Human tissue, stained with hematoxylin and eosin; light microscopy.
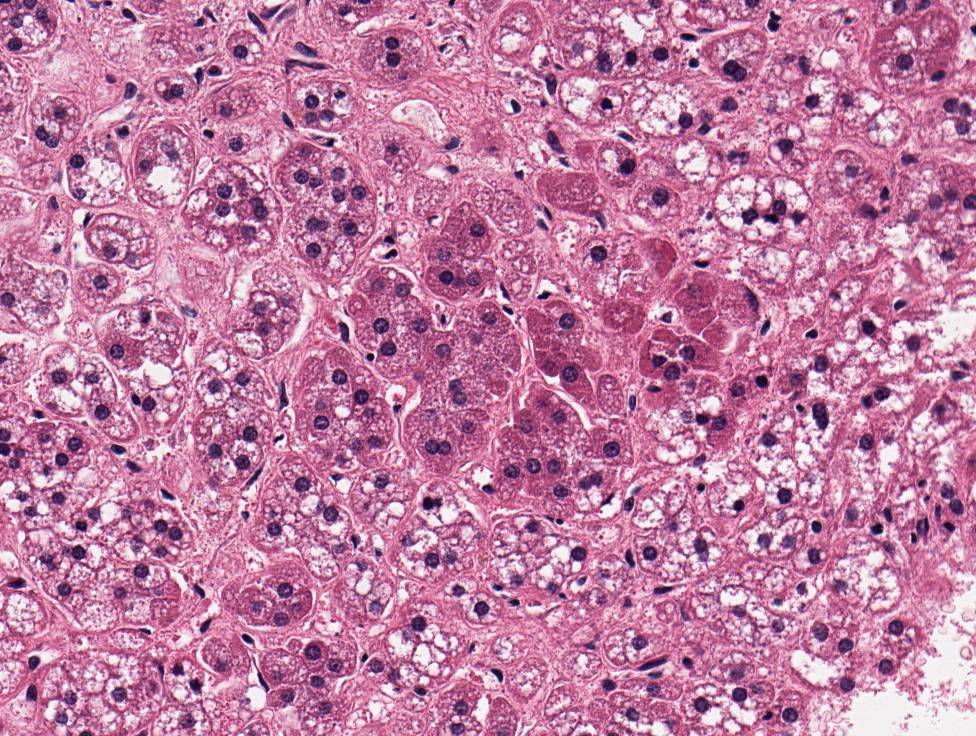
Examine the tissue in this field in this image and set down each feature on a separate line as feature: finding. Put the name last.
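Cytoplasm of most cells: pale, filled with many small clear vacuoles, foamy
Central cluster: compact, more deeply eosinophilic cytoplasm
Binucleate cells: scattered among the nest cells
Septa between nests: flattened, elongated dark nuclei
Name: adrenal gland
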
